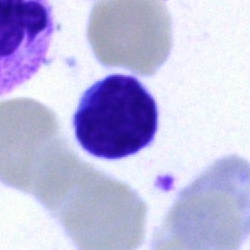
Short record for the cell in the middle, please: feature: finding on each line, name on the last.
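Outline: round, smooth
Nucleus: fills nearly whole cell
Cytoplasm: almost none
Chromatin: dark, dense
Nucleoli: none visible
Name: lymphocyte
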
